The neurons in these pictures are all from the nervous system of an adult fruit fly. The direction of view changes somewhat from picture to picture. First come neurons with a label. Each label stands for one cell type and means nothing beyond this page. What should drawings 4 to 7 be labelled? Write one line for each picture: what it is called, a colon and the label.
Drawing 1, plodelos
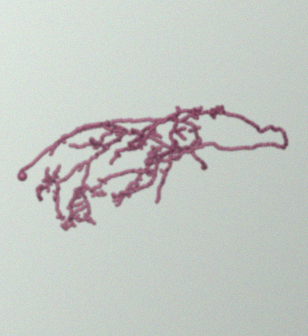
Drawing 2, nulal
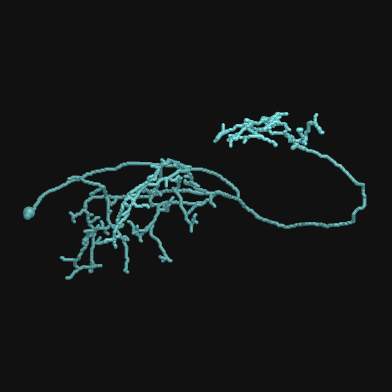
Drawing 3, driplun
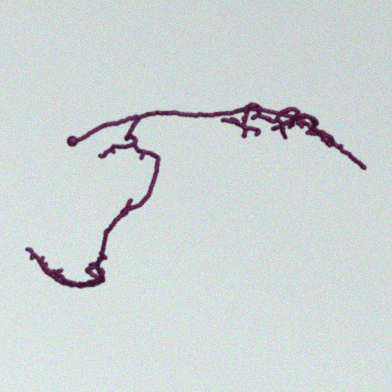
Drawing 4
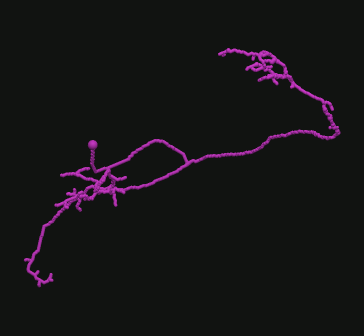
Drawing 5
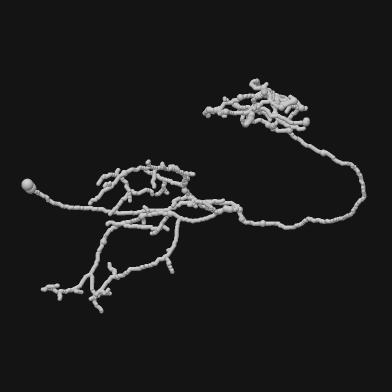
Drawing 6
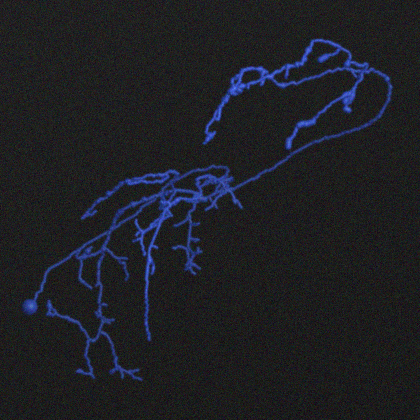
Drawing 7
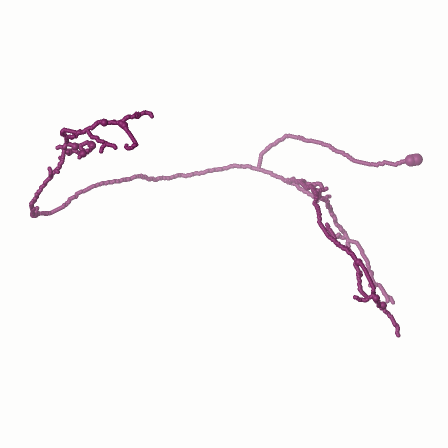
4: driplun
5: nulal
6: plodelos
7: driplun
